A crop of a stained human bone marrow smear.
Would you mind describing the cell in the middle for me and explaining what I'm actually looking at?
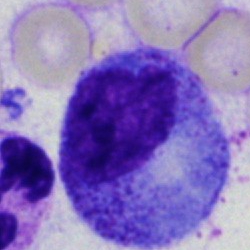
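Position of the nucleus: off-centre, toward the upper left of the cell. Shape of the nucleus: a notch in its upper edge. Cytoplasm: plentiful and blue-grey, with a pale area lying just to the right of the nucleus. The cell in the middle is a promyelocyte.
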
